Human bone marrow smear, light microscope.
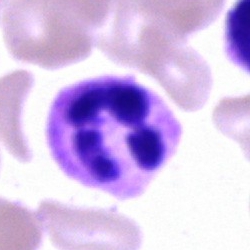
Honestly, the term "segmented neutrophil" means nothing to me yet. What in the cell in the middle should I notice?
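Several things here fit the name segmented neutrophil, so let us go through them one at a time. Look first at the nucleus: it is divided into several separate lobes, and those lobes sit around a pale central area of cytoplasm.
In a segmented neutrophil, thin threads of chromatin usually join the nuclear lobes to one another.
Now turn to the cytoplasm, which is plentiful and pale pinkish-lilac.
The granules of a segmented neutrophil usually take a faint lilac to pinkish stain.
That pale pinkish-lilac tint goes with the name, and so does the lack of any large orange-red granules in the cytoplasm.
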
